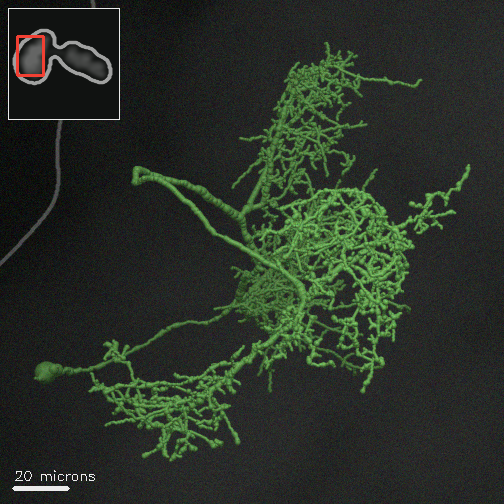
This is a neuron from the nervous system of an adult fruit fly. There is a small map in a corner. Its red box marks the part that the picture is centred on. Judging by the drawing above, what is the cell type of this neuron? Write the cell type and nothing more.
mALB1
